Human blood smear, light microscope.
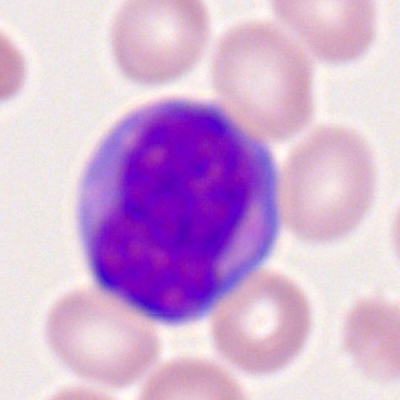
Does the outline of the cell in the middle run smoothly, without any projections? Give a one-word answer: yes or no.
Yes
